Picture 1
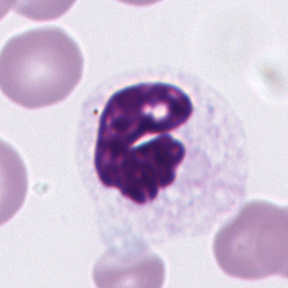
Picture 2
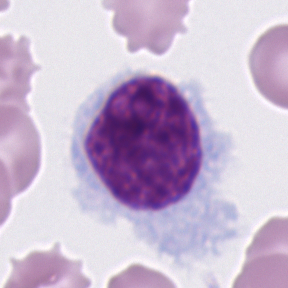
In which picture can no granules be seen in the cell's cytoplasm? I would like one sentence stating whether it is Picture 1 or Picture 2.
Picture 2 has the cell with no visible granules in its cytoplasm.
